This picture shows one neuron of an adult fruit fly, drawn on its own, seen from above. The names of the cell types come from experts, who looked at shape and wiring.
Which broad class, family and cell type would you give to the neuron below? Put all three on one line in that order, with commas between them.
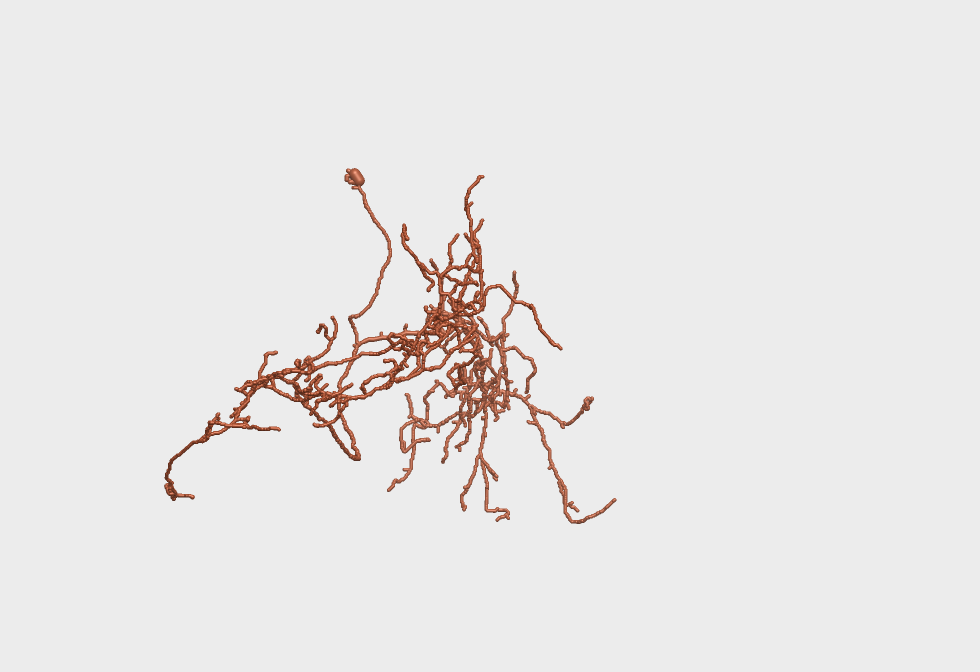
central-brain intrinsic neuron, hemilineage LALv1_ventral, SMP168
